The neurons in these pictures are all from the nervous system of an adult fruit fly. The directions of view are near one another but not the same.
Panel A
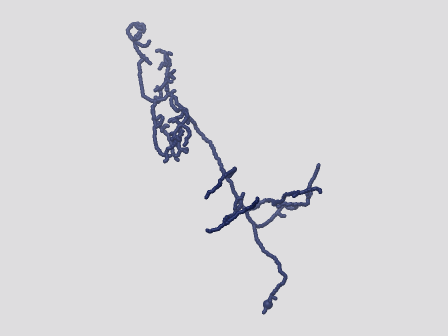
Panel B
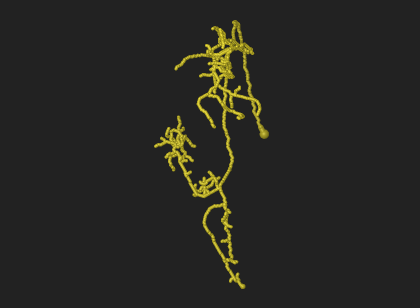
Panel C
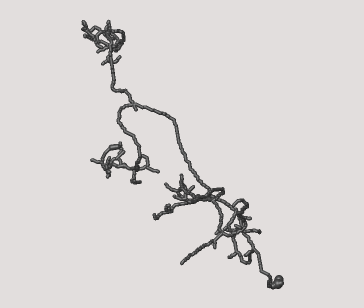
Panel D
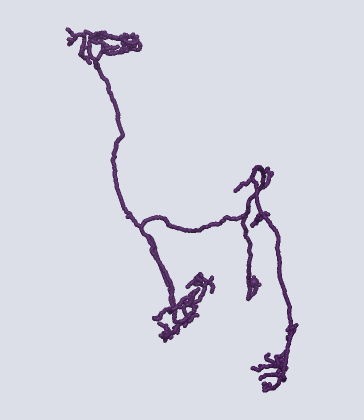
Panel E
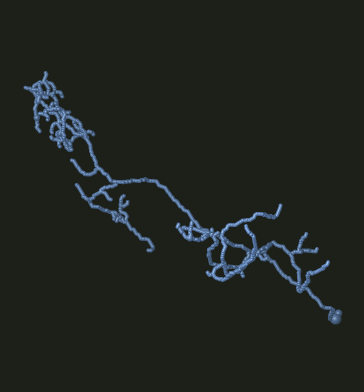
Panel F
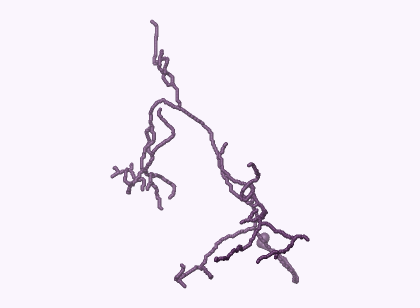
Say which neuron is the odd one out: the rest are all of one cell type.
Panel D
